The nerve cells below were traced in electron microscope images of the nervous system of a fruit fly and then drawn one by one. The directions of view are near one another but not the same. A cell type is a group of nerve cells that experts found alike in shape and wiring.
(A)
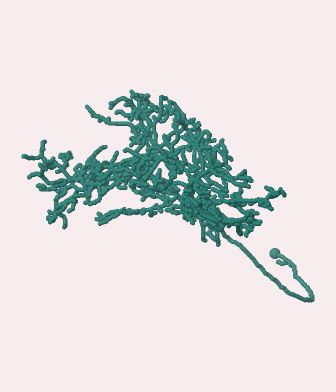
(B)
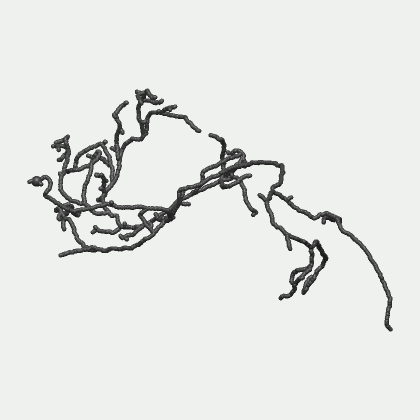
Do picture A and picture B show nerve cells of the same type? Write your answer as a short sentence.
They are of different cell types.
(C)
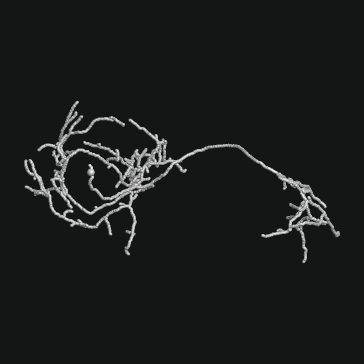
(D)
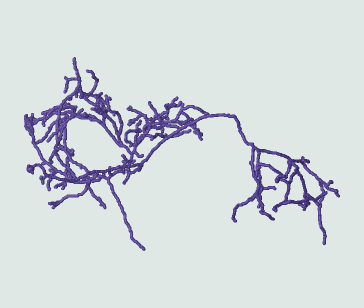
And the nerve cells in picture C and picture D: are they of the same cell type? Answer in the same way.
They are of the same cell type.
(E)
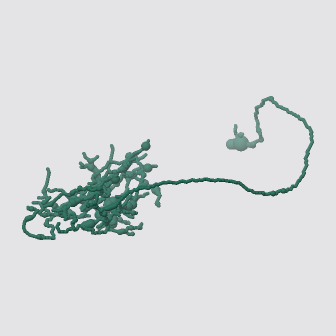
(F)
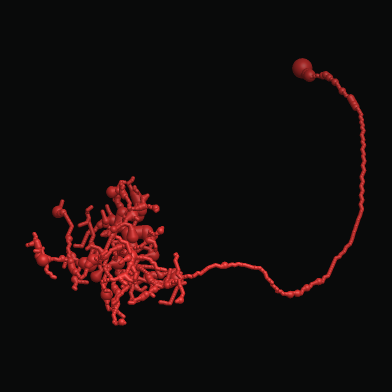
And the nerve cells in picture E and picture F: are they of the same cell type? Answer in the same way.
They are of the same cell type.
